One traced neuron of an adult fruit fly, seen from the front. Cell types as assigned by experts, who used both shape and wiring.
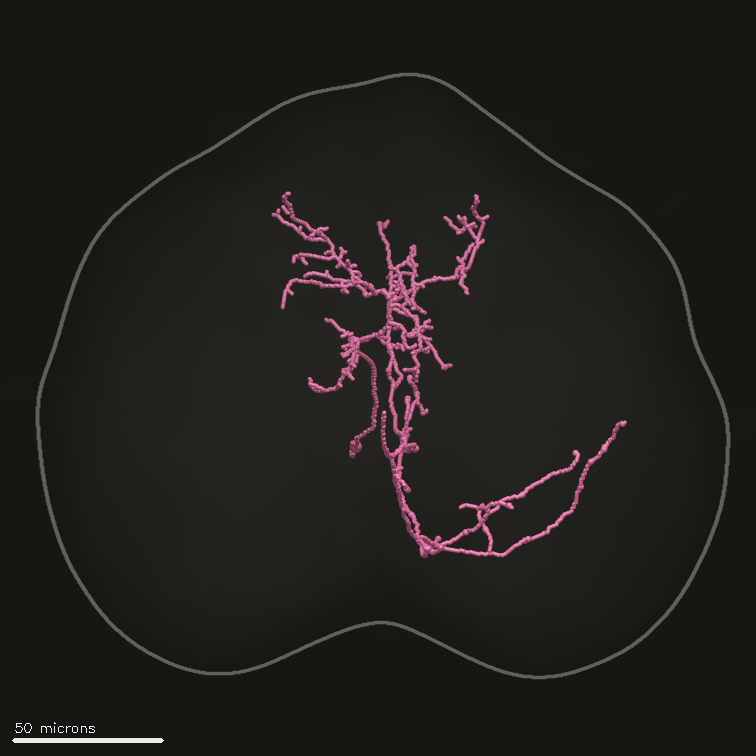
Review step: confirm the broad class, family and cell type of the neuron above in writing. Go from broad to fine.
ascending neuron; hemilineage 05B; AN05B063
